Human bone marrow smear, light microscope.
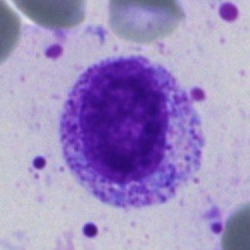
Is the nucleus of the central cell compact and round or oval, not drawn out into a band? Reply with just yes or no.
Yes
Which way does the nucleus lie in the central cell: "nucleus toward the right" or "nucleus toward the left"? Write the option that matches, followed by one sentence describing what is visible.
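Nucleus toward the left. The nucleus sits off-centre toward the upper left of the cell.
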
